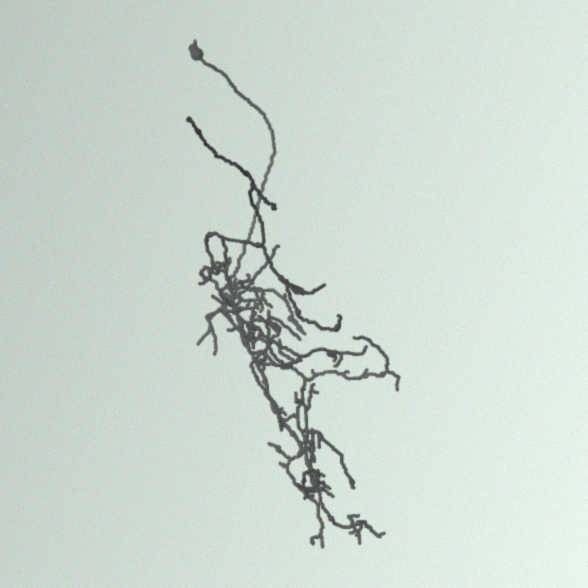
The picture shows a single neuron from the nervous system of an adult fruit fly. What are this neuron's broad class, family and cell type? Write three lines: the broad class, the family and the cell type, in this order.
central-brain intrinsic neuron
hemilineage SMPp&v1_posterior
CB1636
